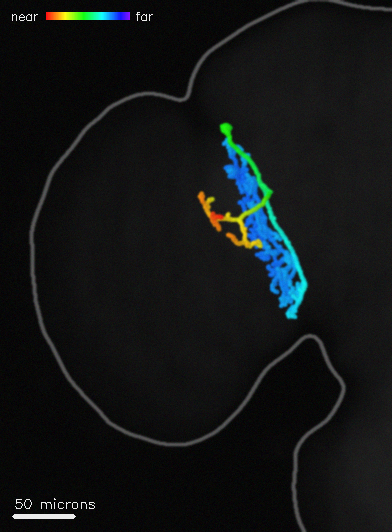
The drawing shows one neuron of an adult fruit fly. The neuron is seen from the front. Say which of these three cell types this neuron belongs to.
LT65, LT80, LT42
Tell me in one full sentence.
As its cell type, this neuron has LT80.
